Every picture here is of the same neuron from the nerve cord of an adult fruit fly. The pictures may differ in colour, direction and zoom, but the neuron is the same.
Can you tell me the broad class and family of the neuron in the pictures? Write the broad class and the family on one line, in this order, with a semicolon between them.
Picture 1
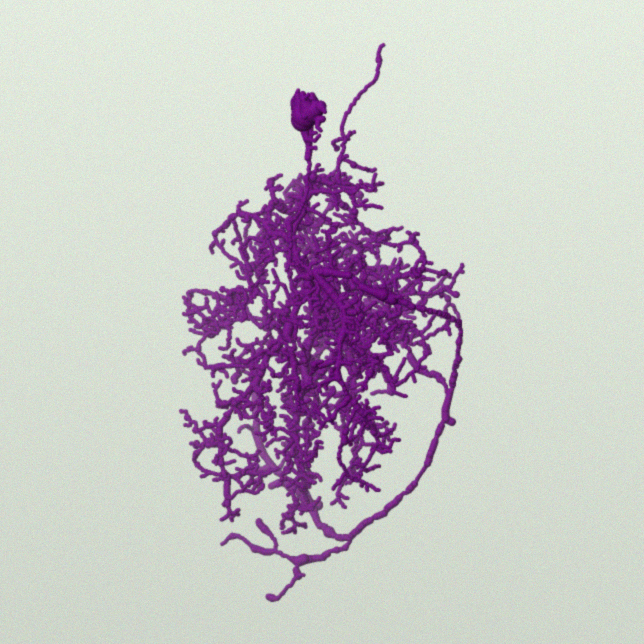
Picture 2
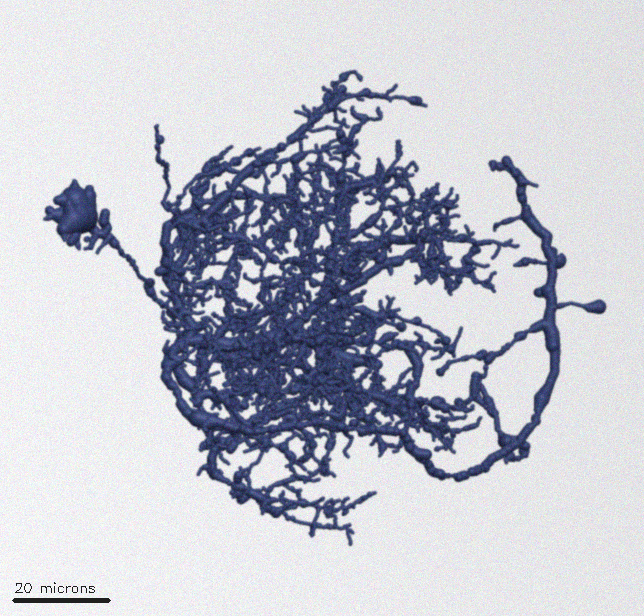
nerve-cord intrinsic neuron; hemilineage 09A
